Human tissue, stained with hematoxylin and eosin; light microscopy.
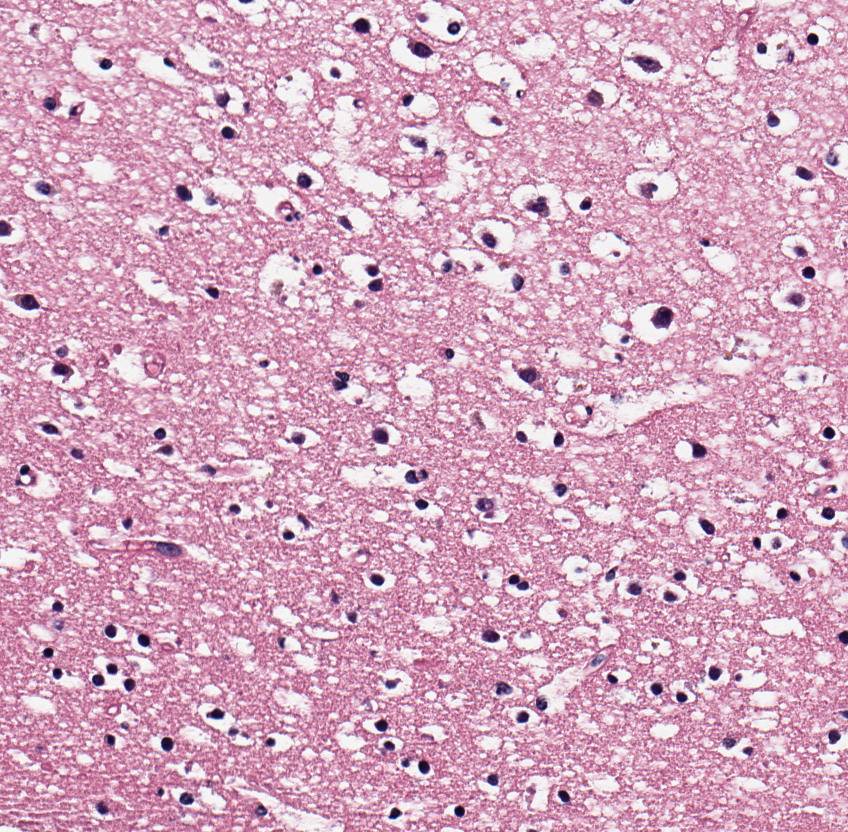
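Cerebral cortex. First, the background: pink, finely fibrillary, and riddled throughout with many small round clear holes. Second, the cells: single ones scattered evenly through the whole field, most with small, round, darkly stained nuclei. Third, the space around those nuclei: many sit within a clear, empty halo of unstained space.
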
